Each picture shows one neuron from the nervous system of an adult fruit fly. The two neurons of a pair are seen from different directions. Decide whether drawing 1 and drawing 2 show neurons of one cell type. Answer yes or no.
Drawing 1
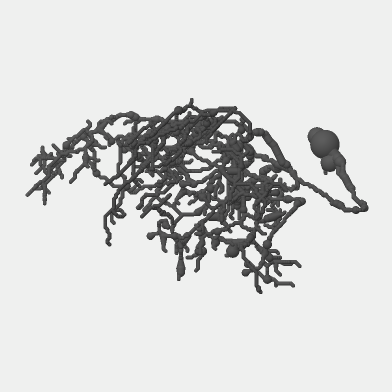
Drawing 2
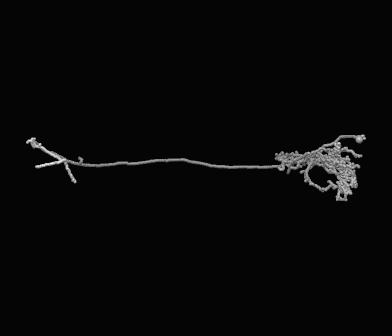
no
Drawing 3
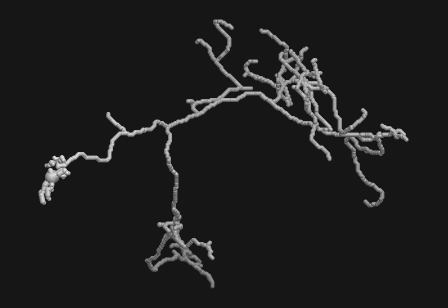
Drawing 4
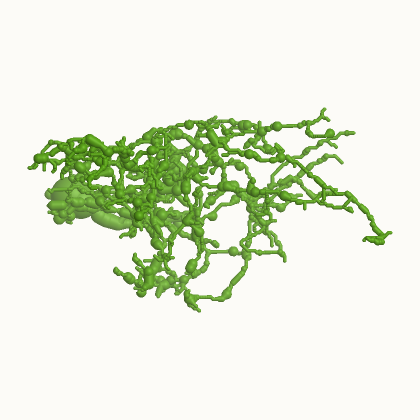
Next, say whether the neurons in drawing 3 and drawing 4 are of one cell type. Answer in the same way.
no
